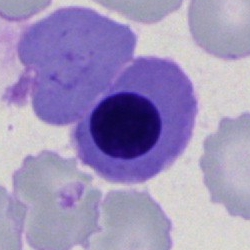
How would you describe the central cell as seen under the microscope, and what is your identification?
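Look first at the nucleus: you won't find any nucleoli in it. Now move outward to the cytoplasm, which is lavender-purple and forms a wide rim around the nucleus. Notice, too, that this cytoplasm carries no granules. The cell you are looking at is an erythroblast.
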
